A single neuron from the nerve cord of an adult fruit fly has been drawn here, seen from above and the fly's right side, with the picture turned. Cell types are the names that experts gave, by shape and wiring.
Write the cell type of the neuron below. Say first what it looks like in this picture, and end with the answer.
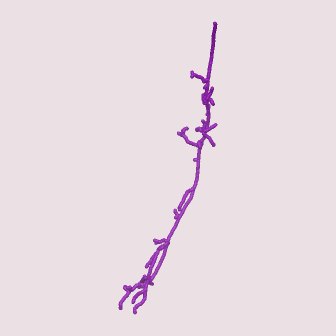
The drawing shows no cell body. As drawn here it is more than twice as tall as it is wide. It is a descending neuron. Its cell type is DNge121.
